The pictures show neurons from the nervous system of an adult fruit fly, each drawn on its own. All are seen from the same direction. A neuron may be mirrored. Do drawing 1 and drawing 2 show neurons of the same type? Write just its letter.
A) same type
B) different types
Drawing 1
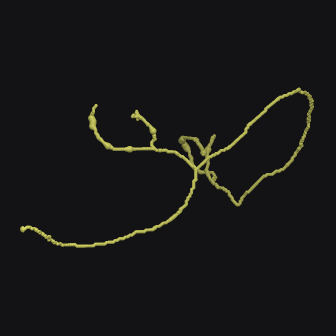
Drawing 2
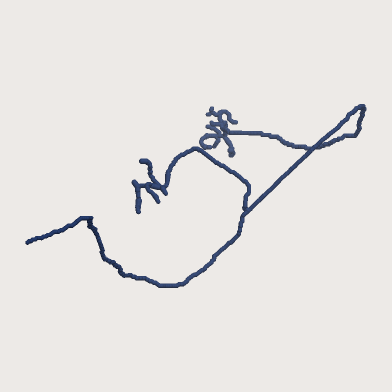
B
